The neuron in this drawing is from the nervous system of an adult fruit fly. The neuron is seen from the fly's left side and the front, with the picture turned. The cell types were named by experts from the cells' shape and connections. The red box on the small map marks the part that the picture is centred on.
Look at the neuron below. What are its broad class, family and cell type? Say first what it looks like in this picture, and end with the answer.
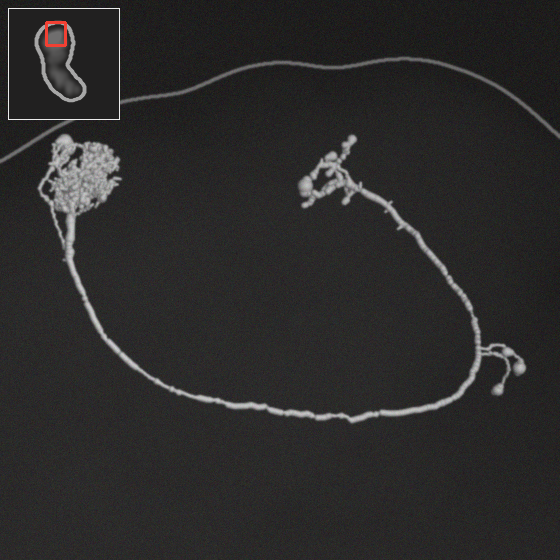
The picture shows dozens of branch ends. In this view it is wider than it is tall. It is a central-brain intrinsic neuron. Its family is hemilineage ALl1_ventral. Its cell type is DA1_lPN.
